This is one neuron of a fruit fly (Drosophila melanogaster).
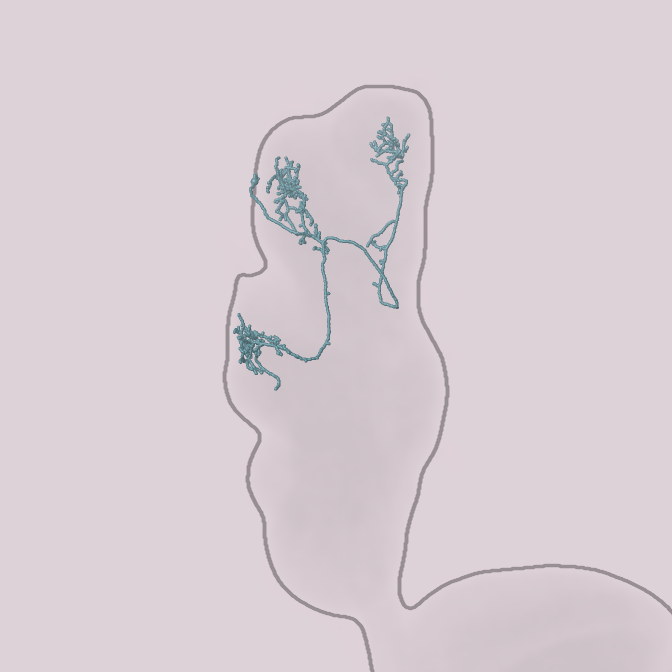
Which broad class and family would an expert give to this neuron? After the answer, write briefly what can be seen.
It is a nerve-cord intrinsic neuron. The family is hemilineage 14B. The cell body is at the top of the picture. In this view it is taller than it is wide.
